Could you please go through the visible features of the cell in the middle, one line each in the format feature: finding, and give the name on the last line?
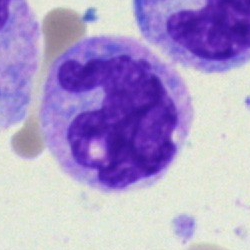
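Nuclear shape: folded, with a deep notch opening to the left
Nuclear extent: fills most of the cell
Cytoplasm: moderate rim holding fine, faint lilac granules
Chromatin: dark purple, coarsely clumped
Identity: monocyte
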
